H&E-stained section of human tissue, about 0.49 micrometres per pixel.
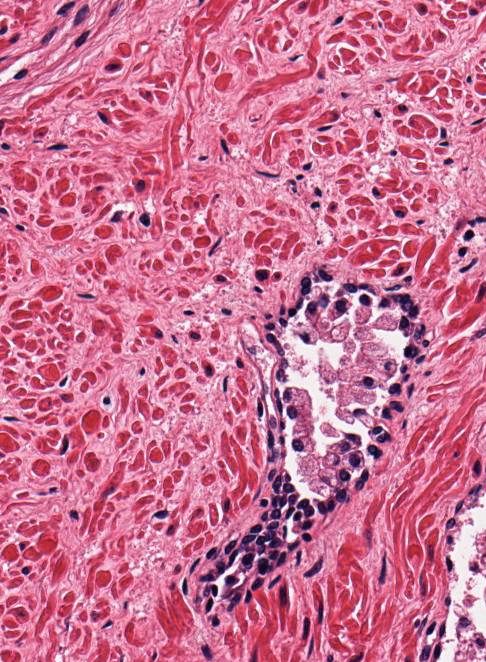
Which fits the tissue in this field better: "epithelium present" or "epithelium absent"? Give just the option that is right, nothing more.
Epithelium present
